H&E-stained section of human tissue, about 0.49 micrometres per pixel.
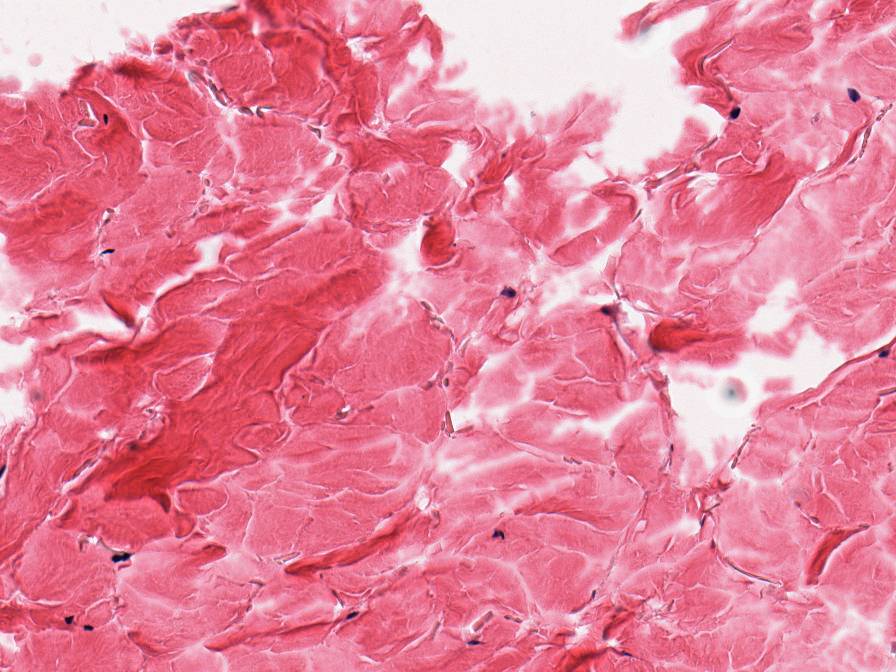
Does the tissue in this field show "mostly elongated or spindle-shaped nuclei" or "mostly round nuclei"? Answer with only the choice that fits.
Mostly elongated or spindle-shaped nuclei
